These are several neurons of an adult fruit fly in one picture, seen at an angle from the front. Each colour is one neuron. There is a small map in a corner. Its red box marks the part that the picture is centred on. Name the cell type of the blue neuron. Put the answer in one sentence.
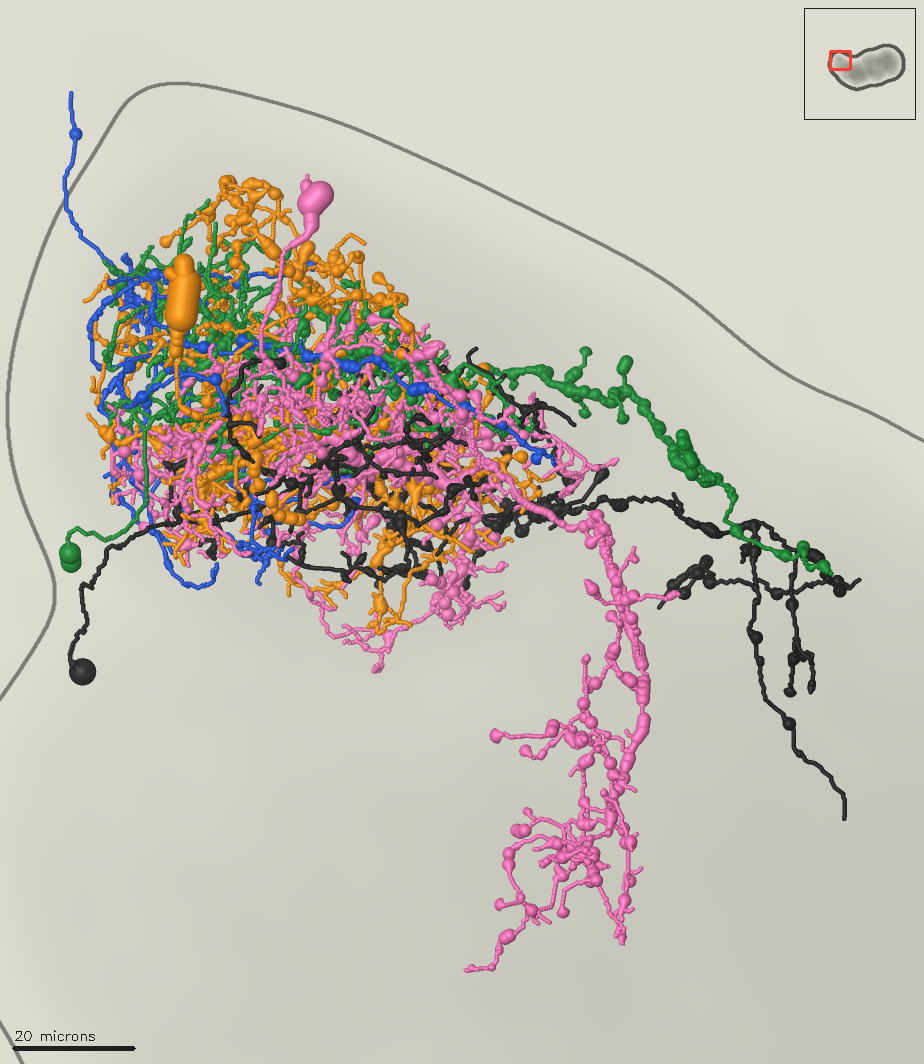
The cell type is INXXX446.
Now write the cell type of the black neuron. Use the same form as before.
The cell type is INXXX369.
